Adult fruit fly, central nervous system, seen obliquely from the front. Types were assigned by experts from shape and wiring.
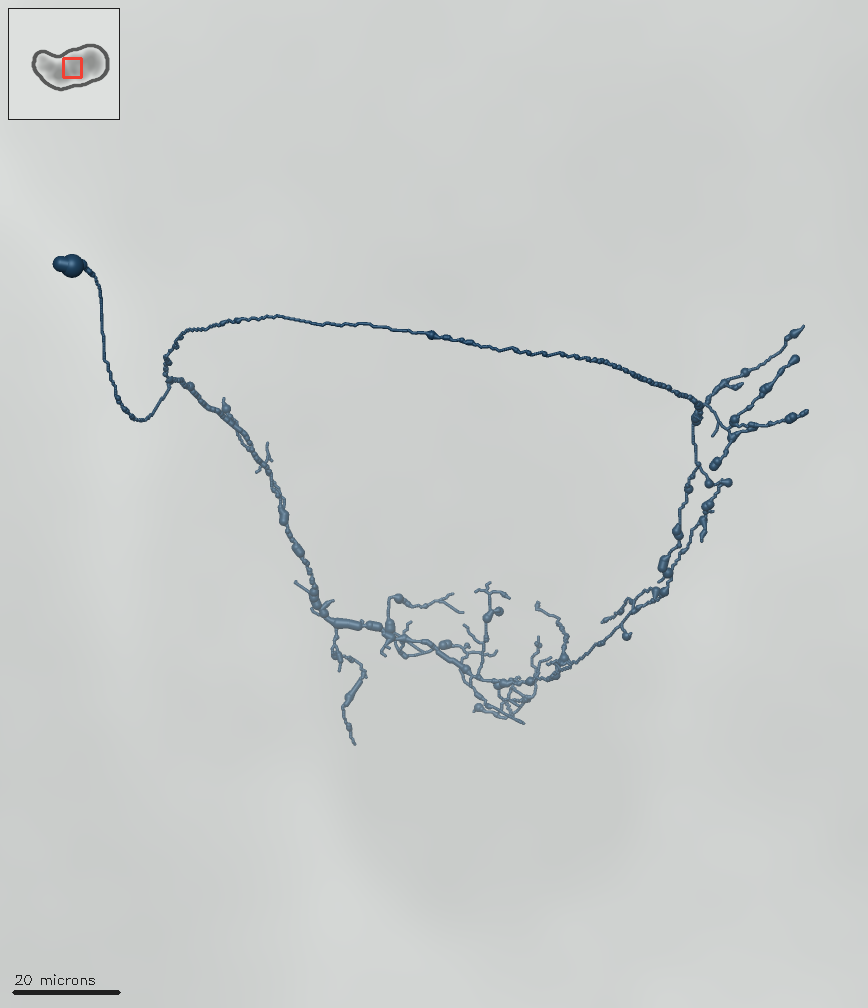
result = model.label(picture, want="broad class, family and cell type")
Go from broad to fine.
central-brain intrinsic neuron; hemilineage SLPa&l1_lateral; WED035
